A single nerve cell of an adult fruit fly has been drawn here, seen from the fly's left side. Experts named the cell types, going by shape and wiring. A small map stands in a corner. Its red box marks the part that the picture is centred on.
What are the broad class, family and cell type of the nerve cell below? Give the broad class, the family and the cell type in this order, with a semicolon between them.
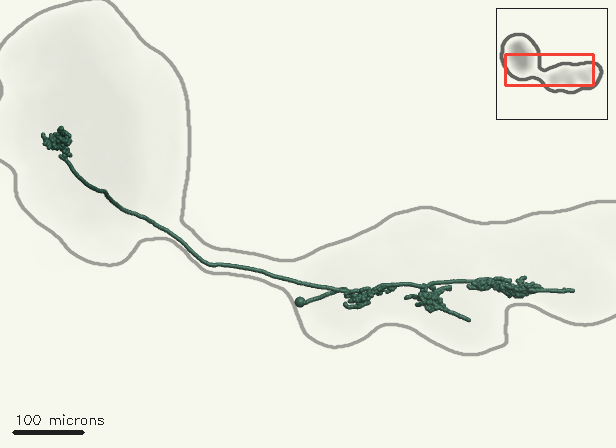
ascending neuron; hemilineage 08B; AN08B024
